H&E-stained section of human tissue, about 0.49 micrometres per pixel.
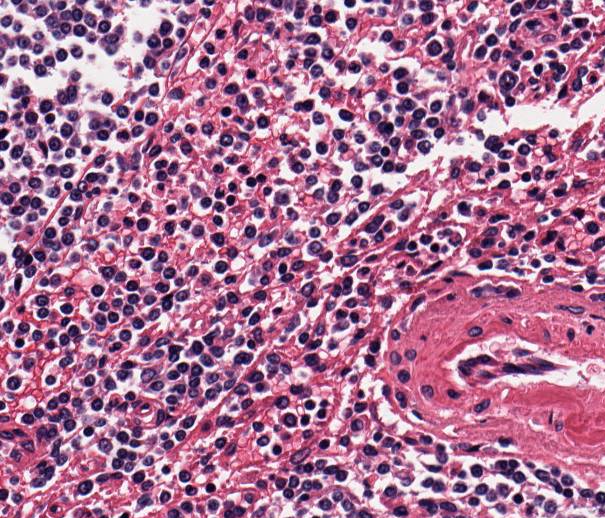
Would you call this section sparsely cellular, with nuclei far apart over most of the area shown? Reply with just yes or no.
No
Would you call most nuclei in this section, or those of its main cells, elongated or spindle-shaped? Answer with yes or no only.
No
